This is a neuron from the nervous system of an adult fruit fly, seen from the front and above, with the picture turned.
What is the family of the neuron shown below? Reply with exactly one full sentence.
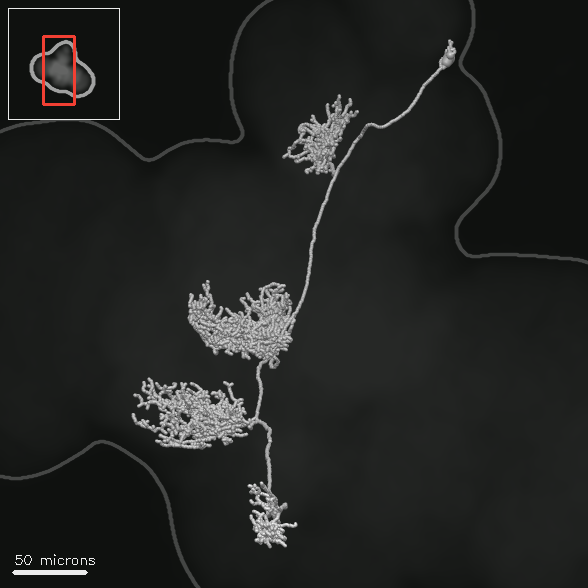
Of family AN13B is the neuron in these images.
